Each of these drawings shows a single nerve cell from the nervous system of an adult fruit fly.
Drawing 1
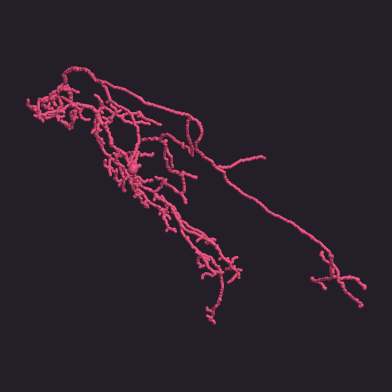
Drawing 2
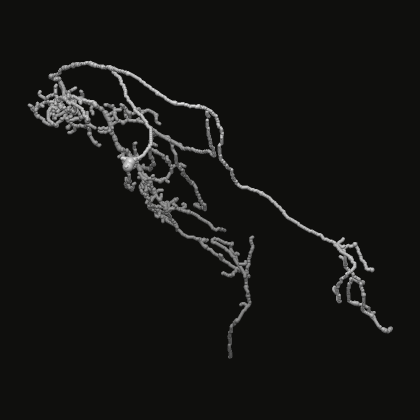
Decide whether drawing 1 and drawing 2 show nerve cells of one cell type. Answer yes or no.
yes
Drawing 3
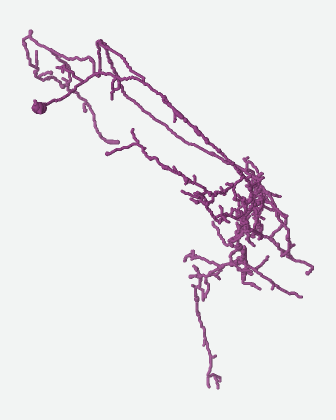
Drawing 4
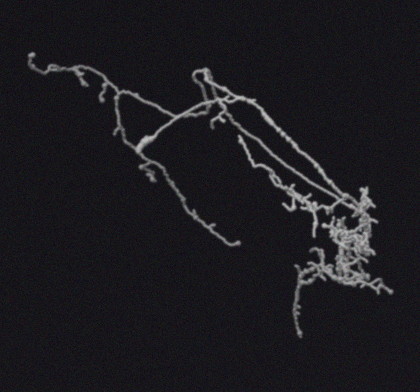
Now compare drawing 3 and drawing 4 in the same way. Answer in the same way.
no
